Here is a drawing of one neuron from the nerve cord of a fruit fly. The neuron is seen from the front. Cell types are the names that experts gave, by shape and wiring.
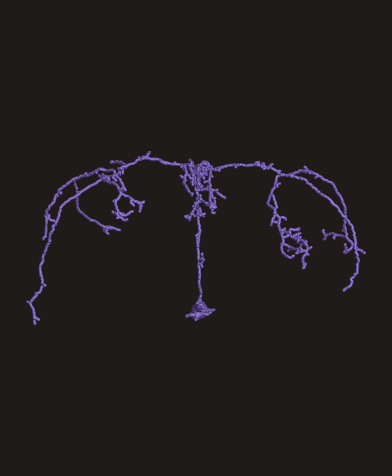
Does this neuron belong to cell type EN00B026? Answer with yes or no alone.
no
